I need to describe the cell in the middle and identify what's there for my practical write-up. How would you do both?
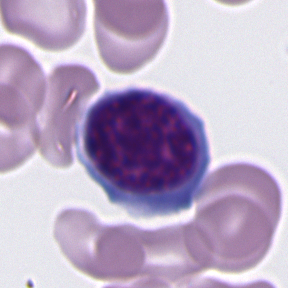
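First, the outline: roughly round. Next, the nucleus occupies most of the cell and leaves only a narrow rim of cytoplasm, which is widest along the bottom. Then the chromatin, which is coarsely clumped. Last, the name: normoblast.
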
